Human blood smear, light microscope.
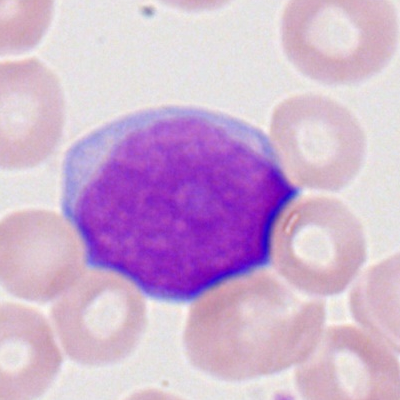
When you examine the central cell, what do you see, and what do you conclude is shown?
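First, the nucleus fills most of the cell. Second, its chromatin is finely textured and evenly spread, without dense dark clumps. Third, the cytoplasm is pale blue and forms a narrow rim, widest at the upper left. Name: myeloblast.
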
